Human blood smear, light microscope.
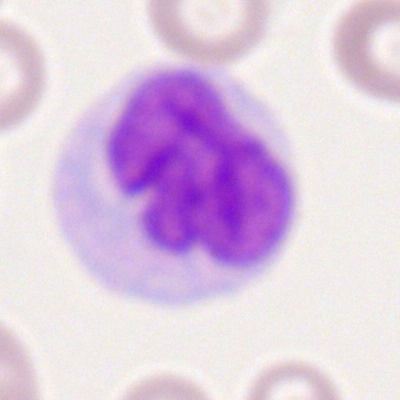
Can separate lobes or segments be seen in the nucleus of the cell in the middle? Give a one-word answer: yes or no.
Yes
